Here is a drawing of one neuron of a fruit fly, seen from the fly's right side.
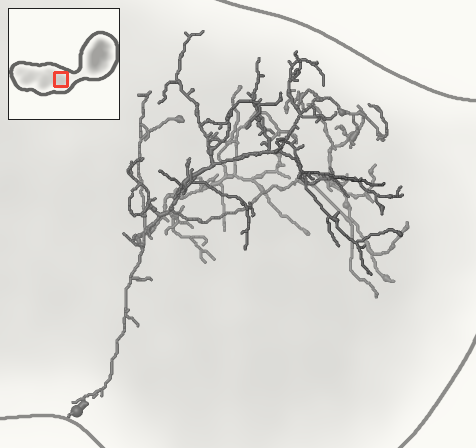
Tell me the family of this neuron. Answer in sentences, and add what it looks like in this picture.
The family is hemilineage 04B. Its broad class is nerve-cord intrinsic neuron. The cell body is at the lower left of the picture. The picture shows dozens of branch ends.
